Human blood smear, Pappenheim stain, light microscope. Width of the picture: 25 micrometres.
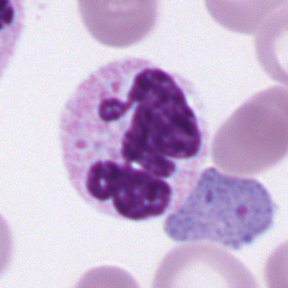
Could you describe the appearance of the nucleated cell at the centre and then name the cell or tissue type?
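Start with the nucleus: no nucleoli show in it. The cytoplasm is abundant and pale pink, with fine pinkish granules spread evenly through it and no vacuoles at all. The cell is a segmented neutrophil.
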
